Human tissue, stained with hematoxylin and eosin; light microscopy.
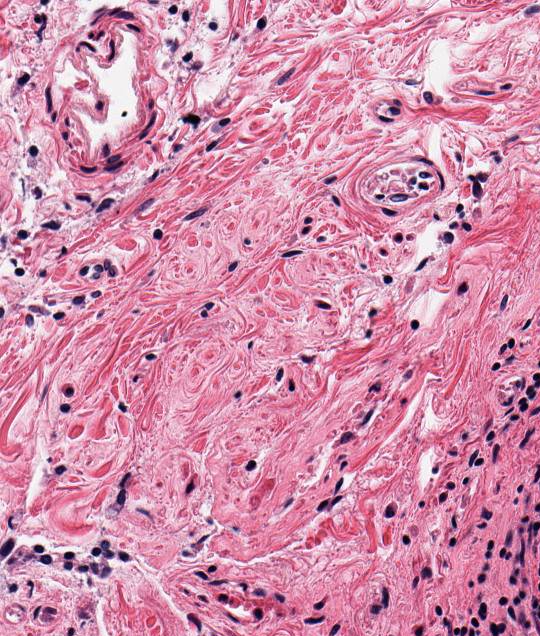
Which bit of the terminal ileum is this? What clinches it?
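I'd call this dense connective tissue. The fibres form wavy, interlacing bundles, not straight parallel sheets, and the nuclei scattered among them are small, dark and oval to spindle-shaped.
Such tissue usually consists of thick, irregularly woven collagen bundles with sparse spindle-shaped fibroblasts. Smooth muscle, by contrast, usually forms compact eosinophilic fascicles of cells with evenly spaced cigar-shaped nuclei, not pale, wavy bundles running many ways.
In the centre, the fibres swirl into pale, whorled nodules, and along the lower right edge small, round, dark nuclei are more crowded than elsewhere.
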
